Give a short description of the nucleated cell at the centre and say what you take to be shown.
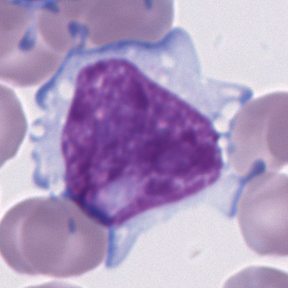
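Cell outline irregular and jagged, not round. Nucleus a single unlobed mass, roughly triangular in outline. Chromatin purple and finely mottled, without coarse dark clumps. A fairly wide rim of pale grey-blue cytoplasm surrounds the nucleus. This is a myeloblast.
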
